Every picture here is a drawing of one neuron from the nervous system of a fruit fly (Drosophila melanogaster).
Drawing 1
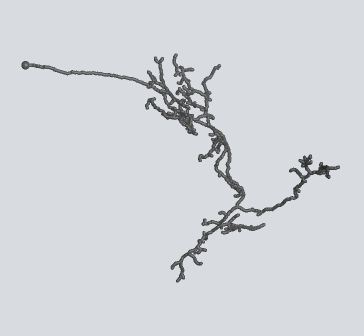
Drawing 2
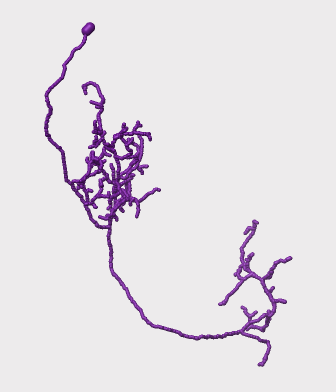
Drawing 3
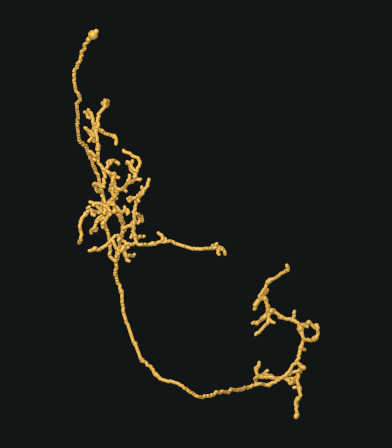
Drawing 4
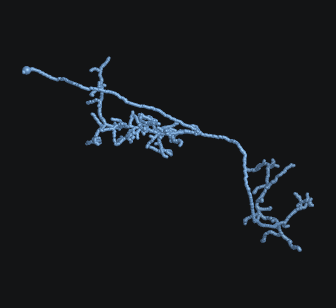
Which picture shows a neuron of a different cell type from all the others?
1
